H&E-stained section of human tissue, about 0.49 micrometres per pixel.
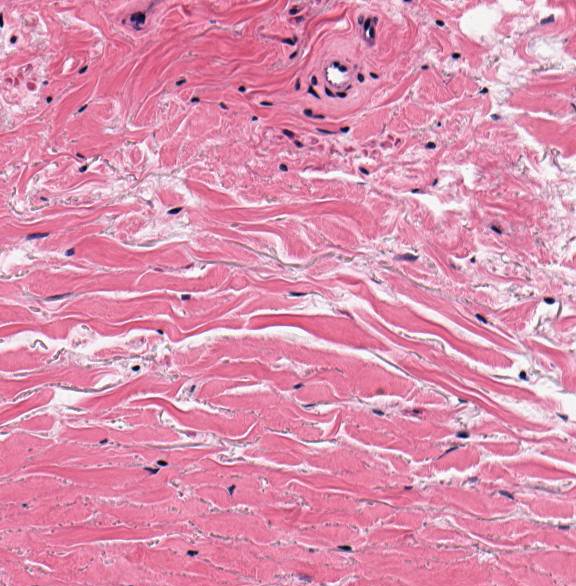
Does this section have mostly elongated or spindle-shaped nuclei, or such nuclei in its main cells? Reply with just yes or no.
Yes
